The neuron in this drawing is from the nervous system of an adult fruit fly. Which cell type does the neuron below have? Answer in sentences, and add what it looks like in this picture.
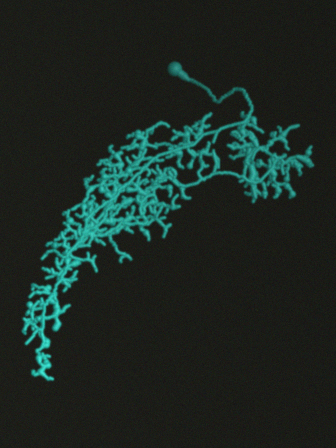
Its cell type is Pm10. Its broad class is optic-lobe intrinsic neuron. The cell body is at the top of the picture. In this view it is about as wide as it is tall.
